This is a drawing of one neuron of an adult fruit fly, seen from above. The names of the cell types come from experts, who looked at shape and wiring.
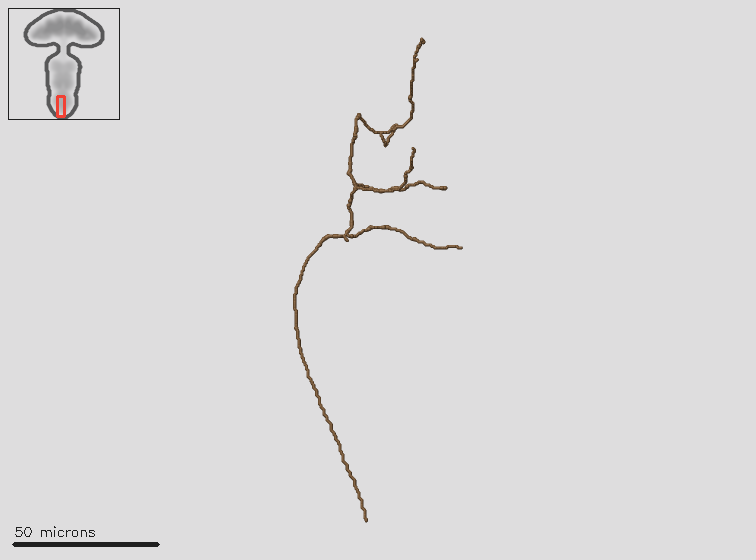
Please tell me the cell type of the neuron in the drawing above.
SNxx21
